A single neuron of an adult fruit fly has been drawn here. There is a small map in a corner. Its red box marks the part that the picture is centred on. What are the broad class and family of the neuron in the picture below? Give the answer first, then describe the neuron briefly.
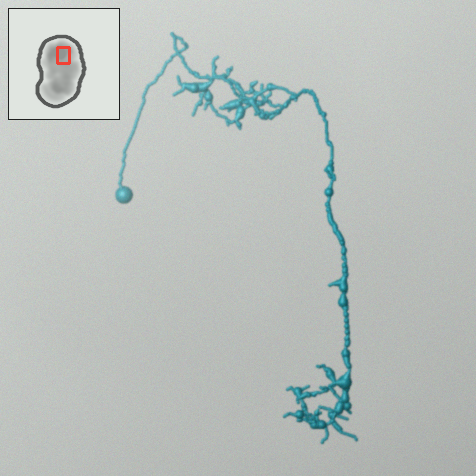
This is an optic-lobe intrinsic neuron. Its family is Tm. The cell body is on the left of the picture. Dozens of branch ends can be seen.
